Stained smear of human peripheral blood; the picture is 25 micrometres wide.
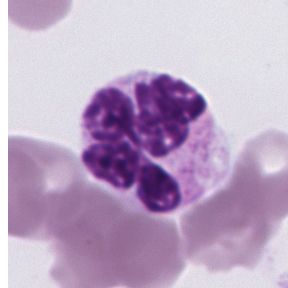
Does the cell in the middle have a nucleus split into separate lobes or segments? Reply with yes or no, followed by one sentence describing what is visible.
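Yes. The nucleus is split into four separate lobes.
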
